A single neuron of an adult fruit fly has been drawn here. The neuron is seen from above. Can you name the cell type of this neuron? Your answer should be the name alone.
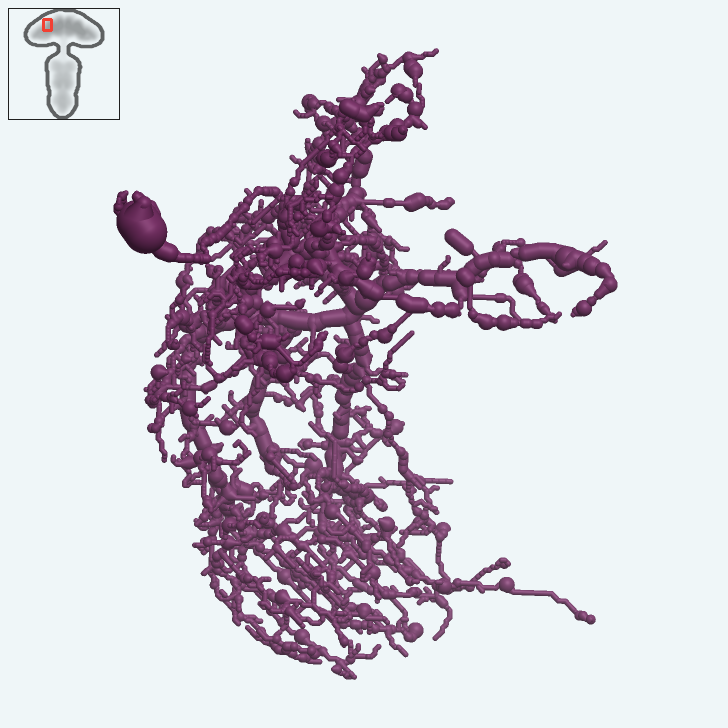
AVLP153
